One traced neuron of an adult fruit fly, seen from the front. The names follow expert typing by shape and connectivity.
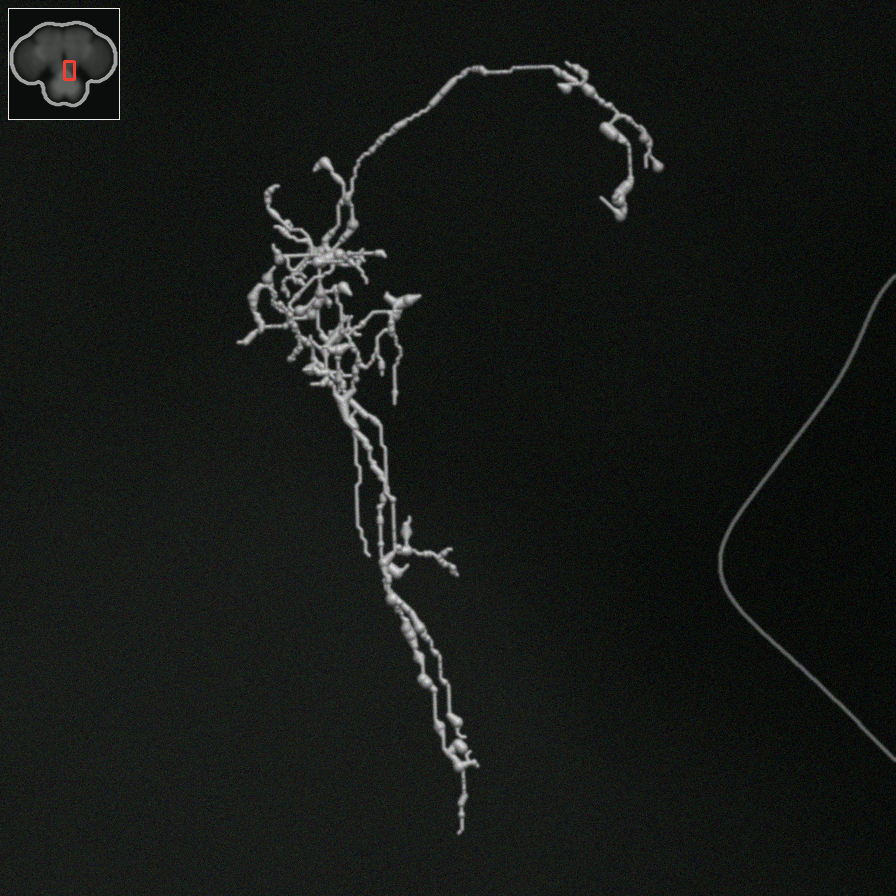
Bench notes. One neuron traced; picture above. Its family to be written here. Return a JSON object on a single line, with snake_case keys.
{"family": "class gustatory"}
